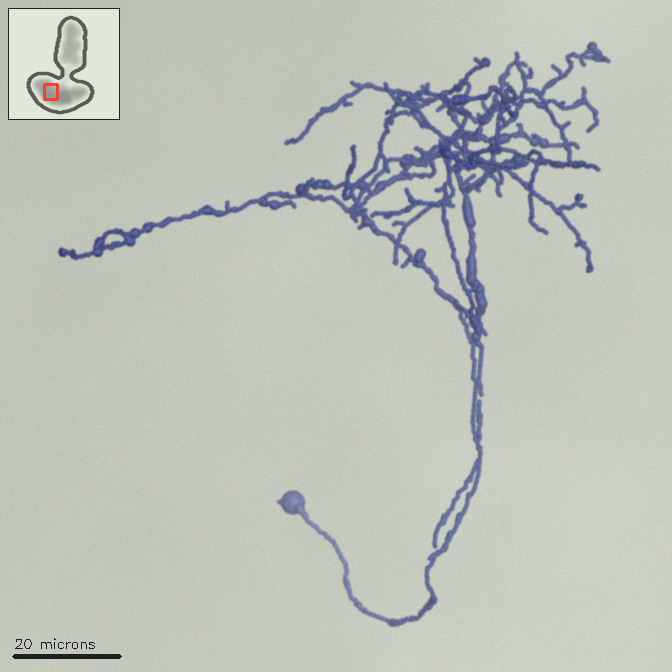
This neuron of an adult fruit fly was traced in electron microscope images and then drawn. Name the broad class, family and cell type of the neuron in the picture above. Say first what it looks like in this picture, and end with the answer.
It is in the brain and does not reach the nerve cord. From top to bottom in the picture it spans about 110 microns. Dozens of branch ends can be seen. This is a central-brain intrinsic neuron. Its family is hemilineage LALa1_posterior. It is of cell type CB4181.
